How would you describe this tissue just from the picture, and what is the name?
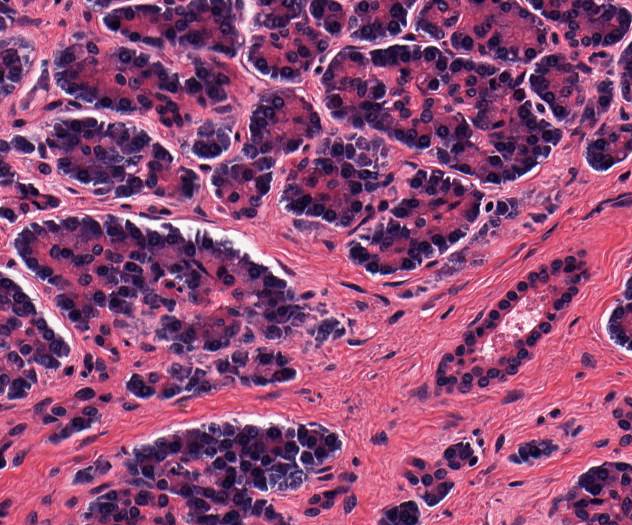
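First comes the arrangement: epithelial cells make rounded to irregular nests, parted by bands of pink fibrous stroma across the whole field. Next, the cytoplasm of these cells is purplish-red and looks granular. Their nuclei are round, dark and fairly uniform in size. Last, right of centre sits a small elongated tubule with a narrow lumen, lined by a single layer of cuboidal cells. The tissue is pancreas.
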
